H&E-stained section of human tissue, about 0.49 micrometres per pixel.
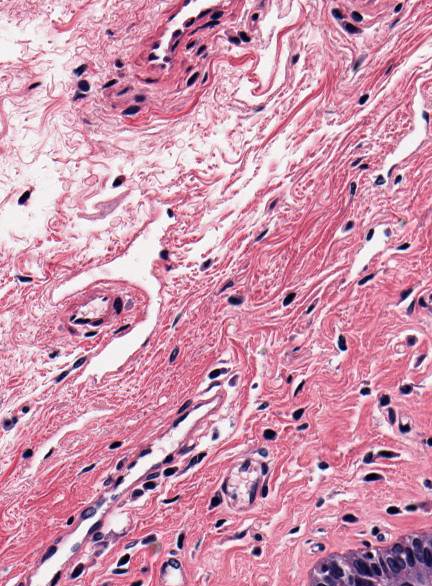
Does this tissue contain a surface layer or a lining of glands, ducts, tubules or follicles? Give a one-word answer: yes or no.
Yes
